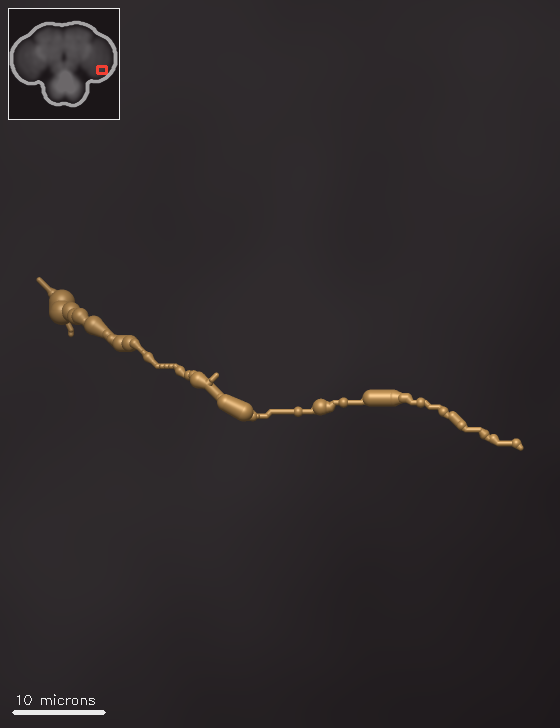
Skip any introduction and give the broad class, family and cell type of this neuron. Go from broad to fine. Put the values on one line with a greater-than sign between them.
photoreceptor or other optic-lobe sensory neuron > class visual > R7y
